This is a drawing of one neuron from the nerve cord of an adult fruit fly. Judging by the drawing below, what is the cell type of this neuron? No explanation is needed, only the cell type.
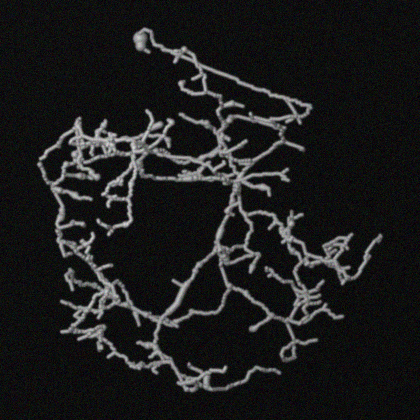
IN03A068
